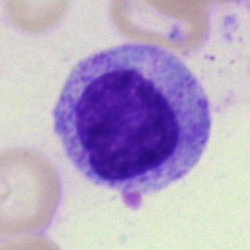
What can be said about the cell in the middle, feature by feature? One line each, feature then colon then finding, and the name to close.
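Outline: round
Cytoplasm: moderate rim surrounding the nucleus on all sides
Granules: fine, purple, scattered through the cytoplasm
Vacuoles: none in the cytoplasm
Name: myelocyte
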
